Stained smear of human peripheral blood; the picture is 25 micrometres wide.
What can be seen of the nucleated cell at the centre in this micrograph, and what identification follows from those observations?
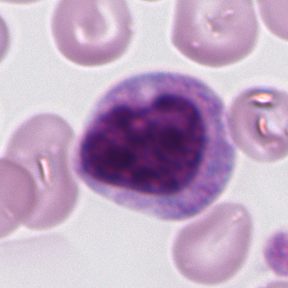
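Outline check: smooth and roundish, without surface projections. Nucleus check: off-centre, with a shallow notch in its upper edge; the widest band of cytoplasm lies on the right and lower side. Cytoplasm check: no vacuoles. Name: metamyelocyte.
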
